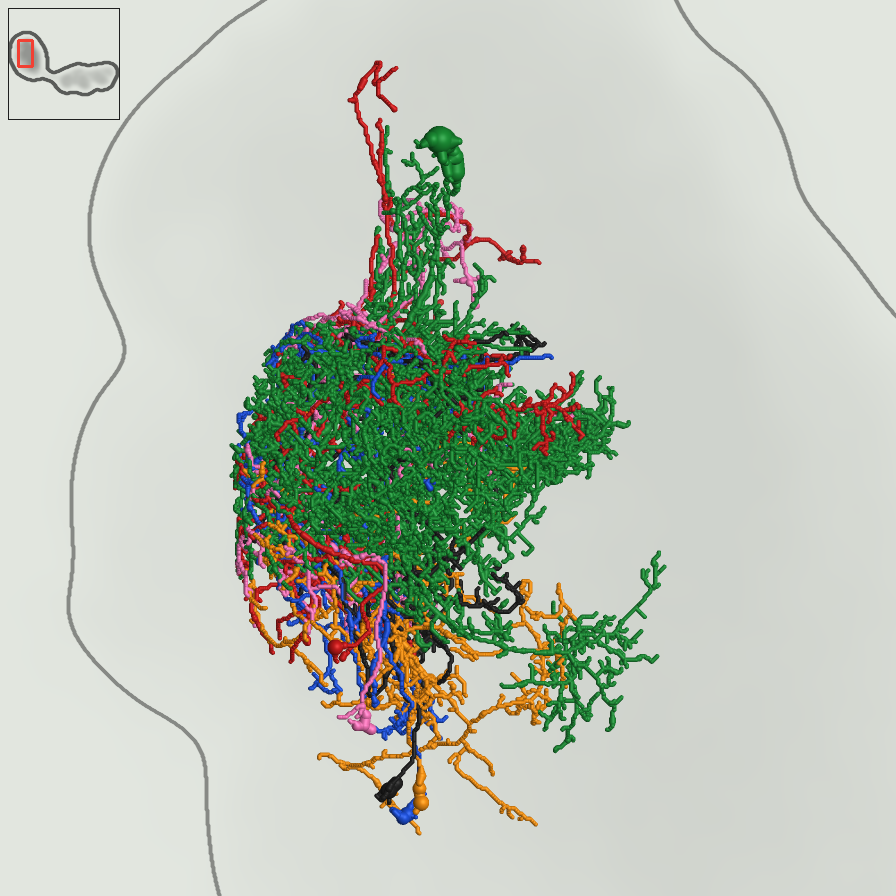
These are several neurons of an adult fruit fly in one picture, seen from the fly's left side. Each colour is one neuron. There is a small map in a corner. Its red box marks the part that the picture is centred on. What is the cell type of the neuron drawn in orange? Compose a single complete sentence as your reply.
In the scheme of cell types, this neuron is AVLP347.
